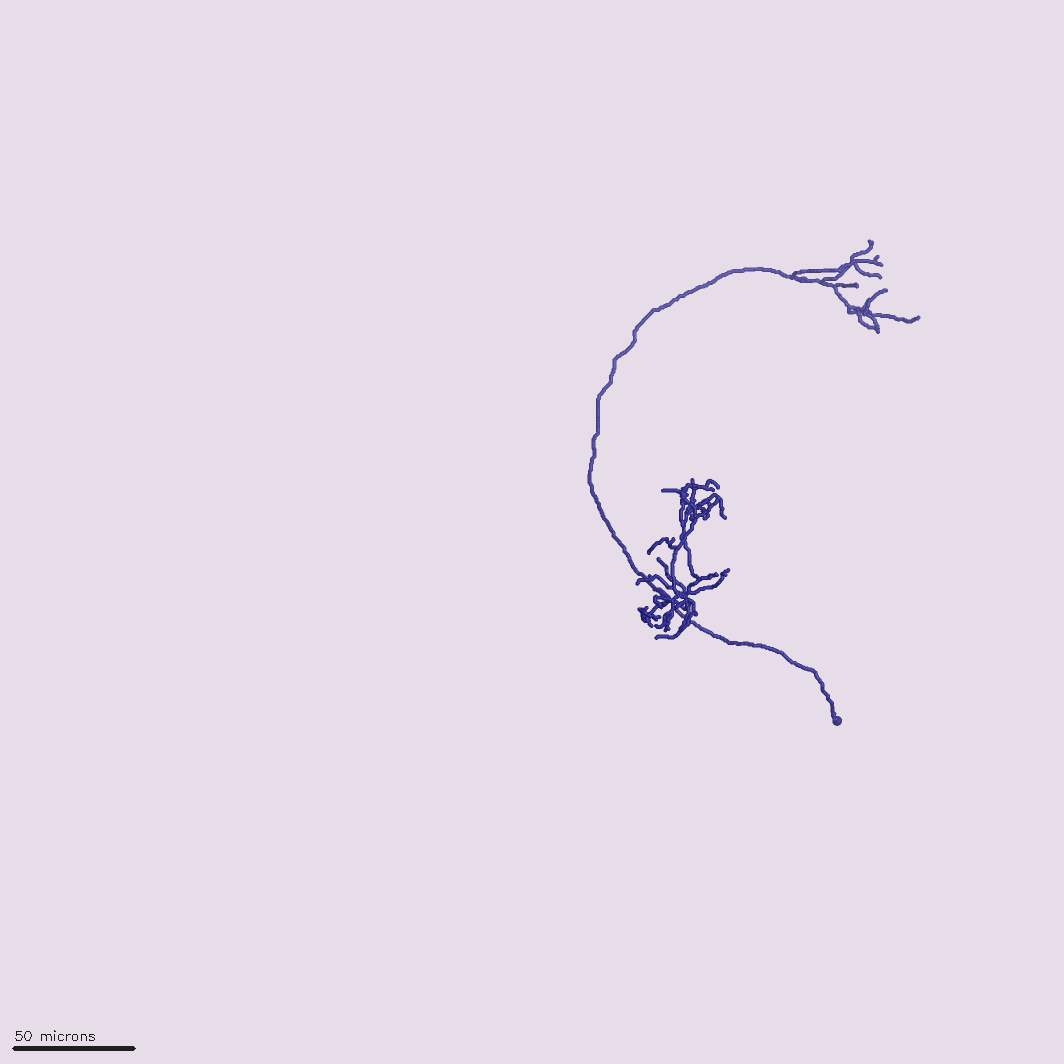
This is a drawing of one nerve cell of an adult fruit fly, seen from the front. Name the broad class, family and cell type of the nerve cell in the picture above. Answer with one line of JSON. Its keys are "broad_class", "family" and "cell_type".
{"broad_class": "central-brain intrinsic neuron", "family": "hemilineage ALlv1", "cell_type": "M_lvPNm40"}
